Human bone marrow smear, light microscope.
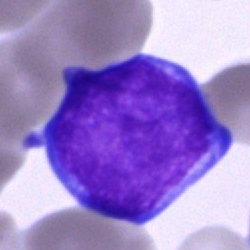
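Blast, I think, the cell at the centre. Its nucleus looks like a single unlobed mass filling most of the cell. The cytoplasm is deep blue and forms only a thin rim around it. Small blunt blebs project from its left edge, I notice.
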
